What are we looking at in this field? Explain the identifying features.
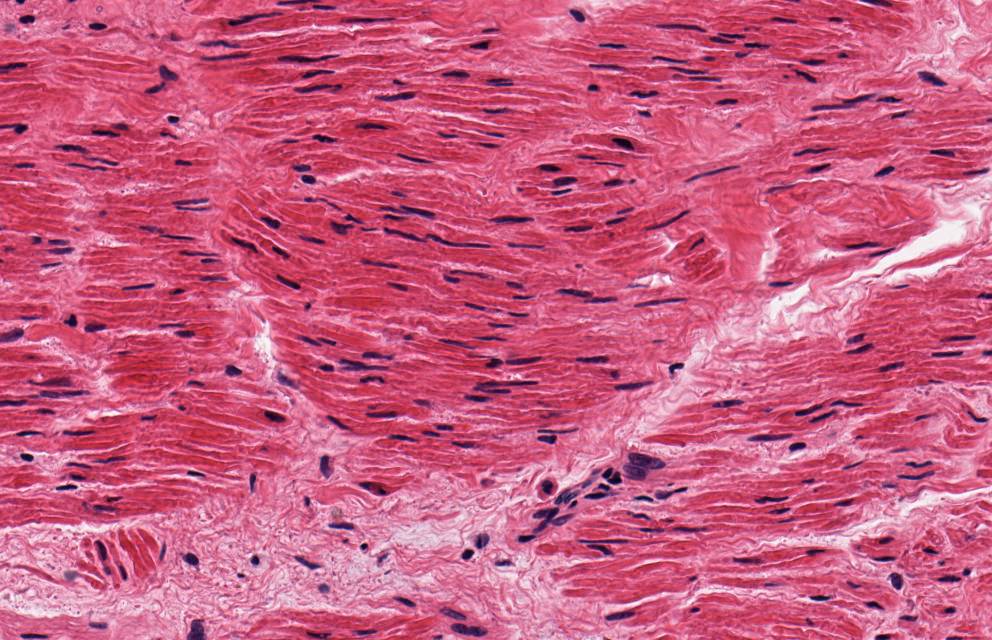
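I'd call this fibromuscular stroma. Bundles of long muscle fibres fill the field, running in differing directions, mostly horizontal to oblique, and their nuclei are elongated and dark.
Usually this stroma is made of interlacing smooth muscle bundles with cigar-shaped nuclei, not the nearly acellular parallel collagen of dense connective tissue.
Between the bundles lies paler pink loose connective tissue, most extensive at lower left. I see no epithelium or glands here.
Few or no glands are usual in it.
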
